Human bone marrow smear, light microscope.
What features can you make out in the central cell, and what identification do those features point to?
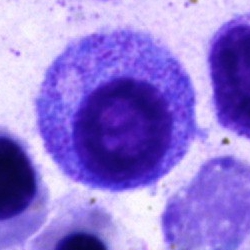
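The nucleus lies off-centre, toward the lower right of the cell. Around it the cytoplasm forms a broad rim, widest on the upper-left side. This cytoplasm is stained blue, and fine reddish-purple granules are scattered through it. The cell is a promyelocyte.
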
